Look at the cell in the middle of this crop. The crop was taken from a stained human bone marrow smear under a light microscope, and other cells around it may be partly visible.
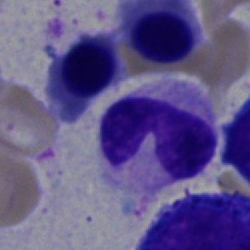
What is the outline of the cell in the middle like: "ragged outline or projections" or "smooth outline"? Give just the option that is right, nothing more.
Smooth outline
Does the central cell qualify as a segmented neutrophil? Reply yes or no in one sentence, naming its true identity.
No, the cell sitting in the centre of the crop is a band neutrophil, not a segmented neutrophil.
